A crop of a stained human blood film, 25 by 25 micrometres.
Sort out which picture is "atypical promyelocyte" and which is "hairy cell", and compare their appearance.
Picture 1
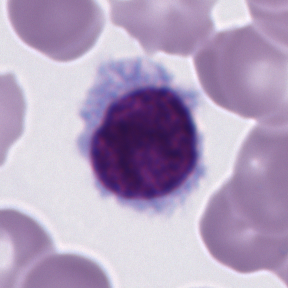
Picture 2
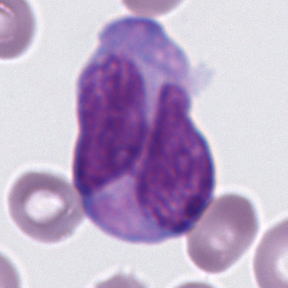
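Picture 1 shows the hairy cell; picture 2 shows the atypical promyelocyte. Size and shape: the hairy cell measures about 14 by 11 micrometres. The atypical promyelocyte is larger, at about 20 by 13 micrometres, and forms an upright oval, taller than it is wide. Nucleus: in the hairy cell it is round, about 10 micrometres across, with a smooth margin free of notches or indentations. In the atypical promyelocyte it consists of two long lobes lying side by side, divided by a pale vertical cleft. In both cells the nucleus fills about 60% of the cell's area. The hairy cell's chromatin stains dark purple and is dense throughout, and no nucleolus can be seen. Cytoplasm: the hairy cell's is pale blue and the atypical promyelocyte's is pale greyish blue. Neither shows distinct granules.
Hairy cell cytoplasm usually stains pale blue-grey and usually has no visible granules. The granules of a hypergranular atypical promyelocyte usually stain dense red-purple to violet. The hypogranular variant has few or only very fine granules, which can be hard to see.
Border and surroundings: a small, faint, ragged tag projects from the upper right edge of the atypical promyelocyte, and red cells touch its lower left and lower right edges. The hairy cell sits in clear background, untouched by the nearby red cells.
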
